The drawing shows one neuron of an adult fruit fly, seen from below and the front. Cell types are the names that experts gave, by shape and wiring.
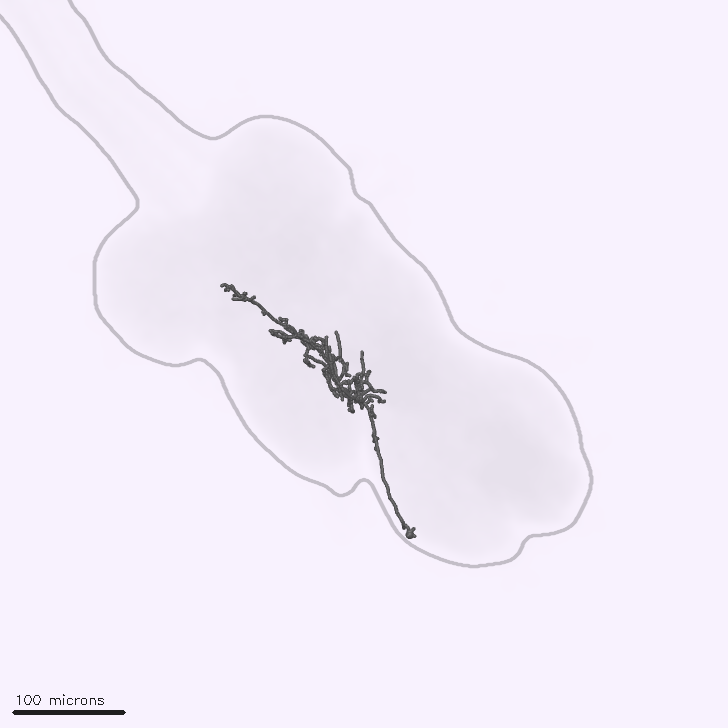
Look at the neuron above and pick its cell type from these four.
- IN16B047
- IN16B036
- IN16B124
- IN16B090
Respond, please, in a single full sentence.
In terms of cell type, the neuron is IN16B047.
